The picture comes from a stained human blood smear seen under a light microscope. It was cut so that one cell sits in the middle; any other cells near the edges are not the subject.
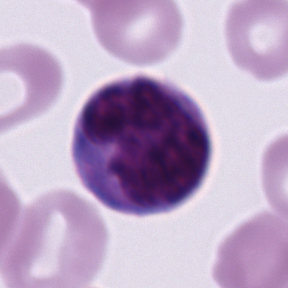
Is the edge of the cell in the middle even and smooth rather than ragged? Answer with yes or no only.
Yes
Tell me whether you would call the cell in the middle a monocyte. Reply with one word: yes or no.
yes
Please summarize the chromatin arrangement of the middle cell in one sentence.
Its chromatin is clumped in a coarse pattern.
